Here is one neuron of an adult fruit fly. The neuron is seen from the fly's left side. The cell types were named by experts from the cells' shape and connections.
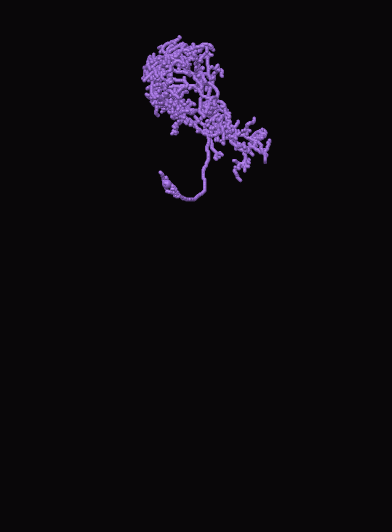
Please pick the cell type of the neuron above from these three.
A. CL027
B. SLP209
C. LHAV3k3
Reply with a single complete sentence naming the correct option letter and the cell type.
Among the options, B names the cell type of the neuron, namely SLP209.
